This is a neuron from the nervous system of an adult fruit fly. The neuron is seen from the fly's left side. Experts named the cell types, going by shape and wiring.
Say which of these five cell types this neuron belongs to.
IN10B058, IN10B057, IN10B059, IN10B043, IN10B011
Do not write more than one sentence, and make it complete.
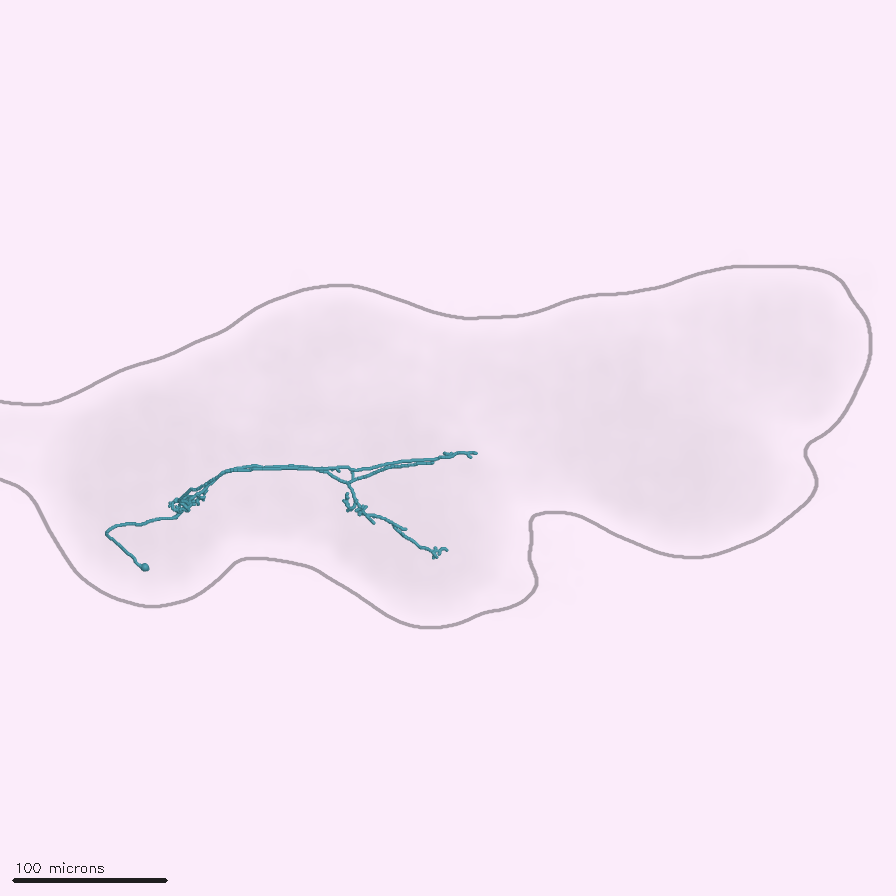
This neuron is of the type IN10B057.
